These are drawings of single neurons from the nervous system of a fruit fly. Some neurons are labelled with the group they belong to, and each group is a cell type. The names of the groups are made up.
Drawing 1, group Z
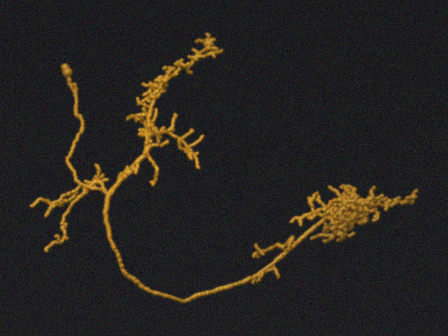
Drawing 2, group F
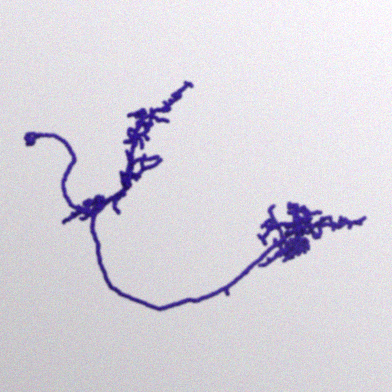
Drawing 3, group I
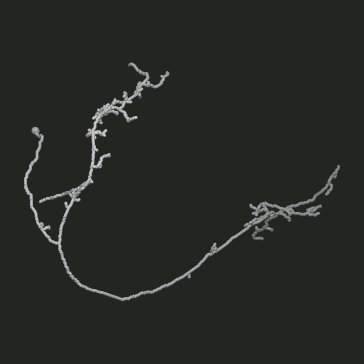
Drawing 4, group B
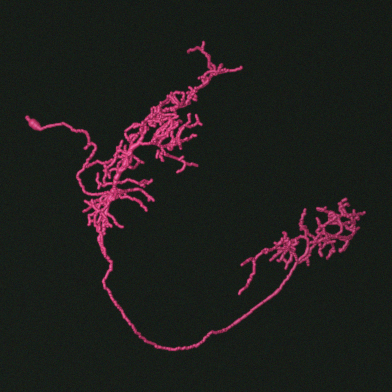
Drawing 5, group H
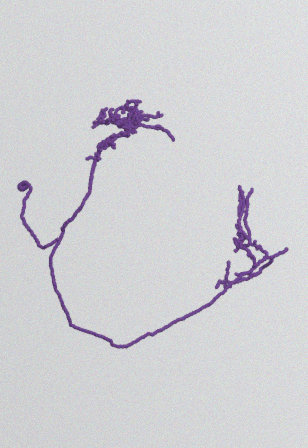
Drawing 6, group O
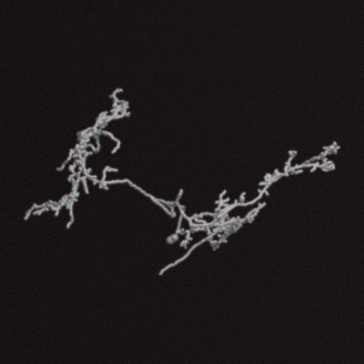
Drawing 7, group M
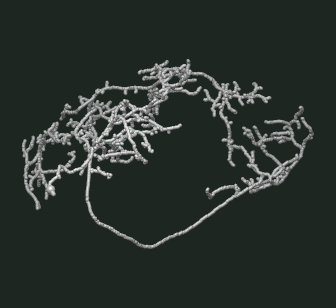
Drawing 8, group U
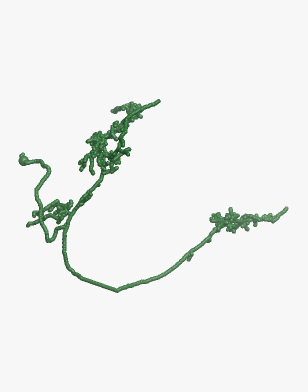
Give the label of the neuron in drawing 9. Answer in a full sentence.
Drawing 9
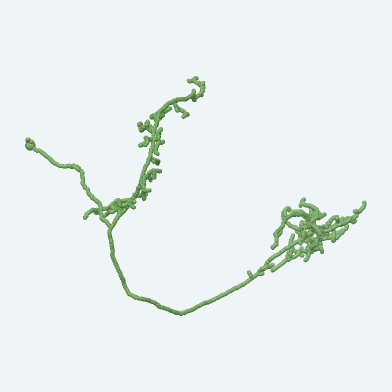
It belongs to group F.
